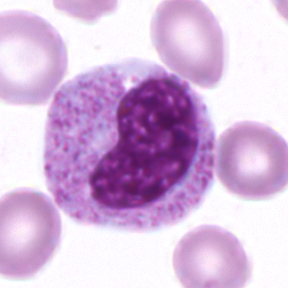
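Metamyelocyte: the nucleated cell at the centre of this stained peripheral blood smear. Notice its round, smooth outline, with no projections anywhere. The nucleus is a single kidney-shaped mass, indented on its left side, and it sits off-centre toward the right of the cell. You won't find any nucleoli in it.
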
